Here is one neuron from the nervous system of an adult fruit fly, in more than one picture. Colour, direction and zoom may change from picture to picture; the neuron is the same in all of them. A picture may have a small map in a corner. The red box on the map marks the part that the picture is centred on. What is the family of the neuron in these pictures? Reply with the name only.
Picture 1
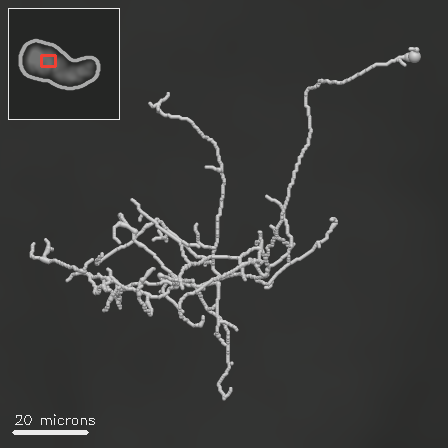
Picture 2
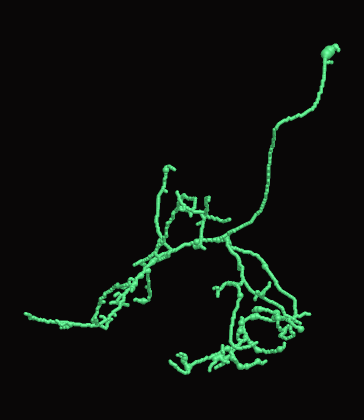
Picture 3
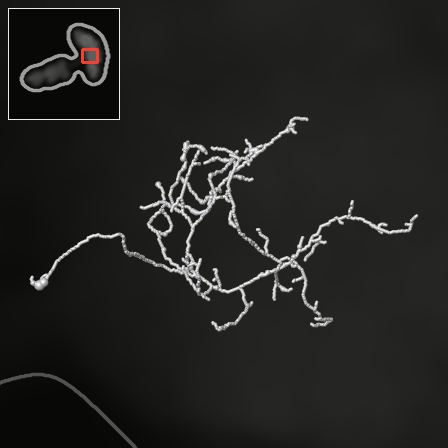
hemilineage PSp1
